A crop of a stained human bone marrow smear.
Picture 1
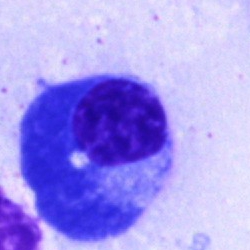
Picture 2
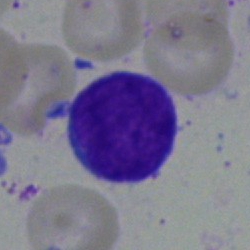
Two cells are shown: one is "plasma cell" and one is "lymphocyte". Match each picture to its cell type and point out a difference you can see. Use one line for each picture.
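Picture 1 shows a plasma cell: The cytoplasm is abundant and deep blue.
Picture 2 shows a lymphocyte: Cytoplasm is scant, at most a very thin rim at the cell edge.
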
